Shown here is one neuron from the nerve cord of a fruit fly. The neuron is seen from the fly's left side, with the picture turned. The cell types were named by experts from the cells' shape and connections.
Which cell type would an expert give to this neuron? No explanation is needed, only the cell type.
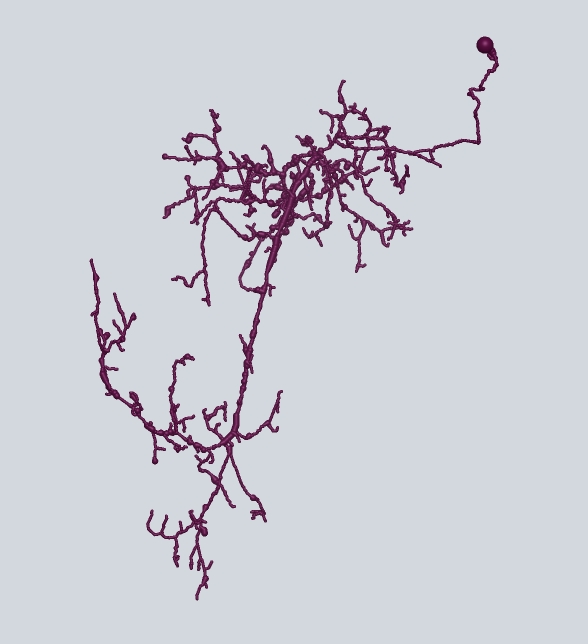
IN13A026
